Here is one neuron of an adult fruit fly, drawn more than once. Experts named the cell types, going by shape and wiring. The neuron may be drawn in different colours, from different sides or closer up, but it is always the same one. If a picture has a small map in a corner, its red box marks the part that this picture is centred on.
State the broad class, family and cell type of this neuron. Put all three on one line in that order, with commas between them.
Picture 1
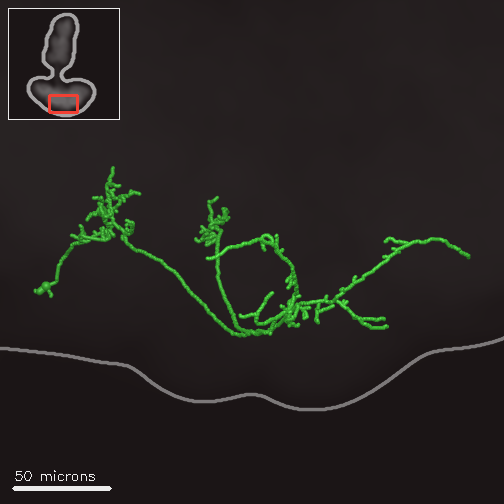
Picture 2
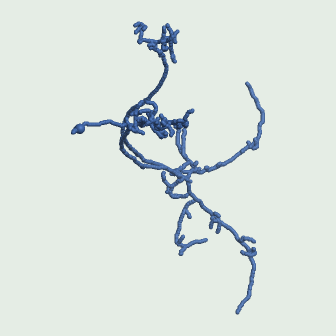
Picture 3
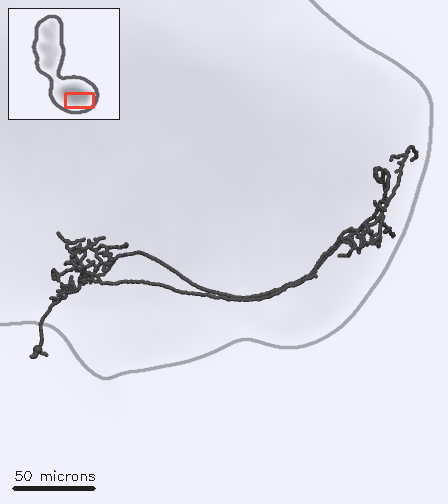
central-brain intrinsic neuron, hemilineage FLAa3, SMP740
